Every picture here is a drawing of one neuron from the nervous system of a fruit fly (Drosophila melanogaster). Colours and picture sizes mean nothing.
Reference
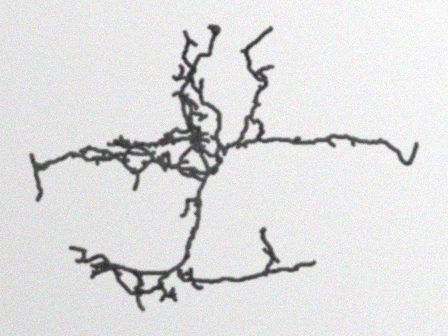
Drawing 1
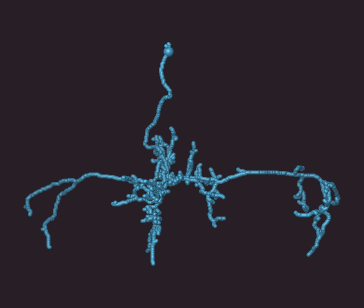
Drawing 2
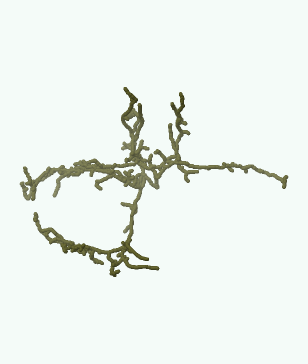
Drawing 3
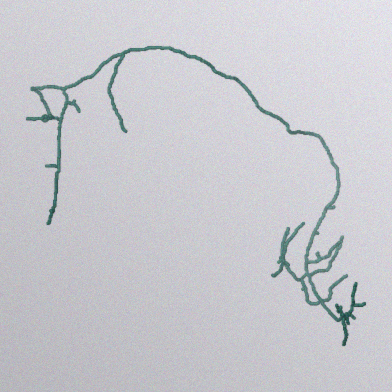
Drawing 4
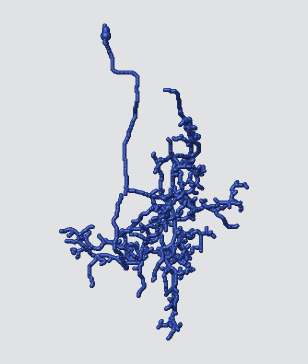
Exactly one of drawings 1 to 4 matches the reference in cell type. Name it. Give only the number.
2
